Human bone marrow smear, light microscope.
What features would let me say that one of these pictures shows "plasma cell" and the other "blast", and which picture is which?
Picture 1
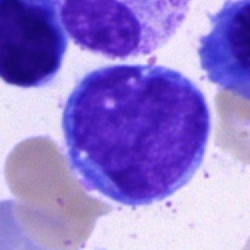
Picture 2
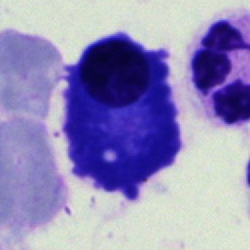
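The blast is in picture 1 and the plasma cell in picture 2. In the blast, the nucleus fills most of the round, smooth-edged cell and has a shallow notch in its top edge. Its blue cytoplasm forms only a thin rim, widest at the lower left, and shows no granules.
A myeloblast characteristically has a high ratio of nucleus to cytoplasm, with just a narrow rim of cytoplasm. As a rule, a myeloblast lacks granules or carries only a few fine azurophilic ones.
The plasma cell differs in its abundant, deep blue cytoplasm. Its outline is irregular, with small bumps along the edge, in contrast to the smooth round edge of the blast. A single small, clear, round vacuole lies in the lower half of its cytoplasm.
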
